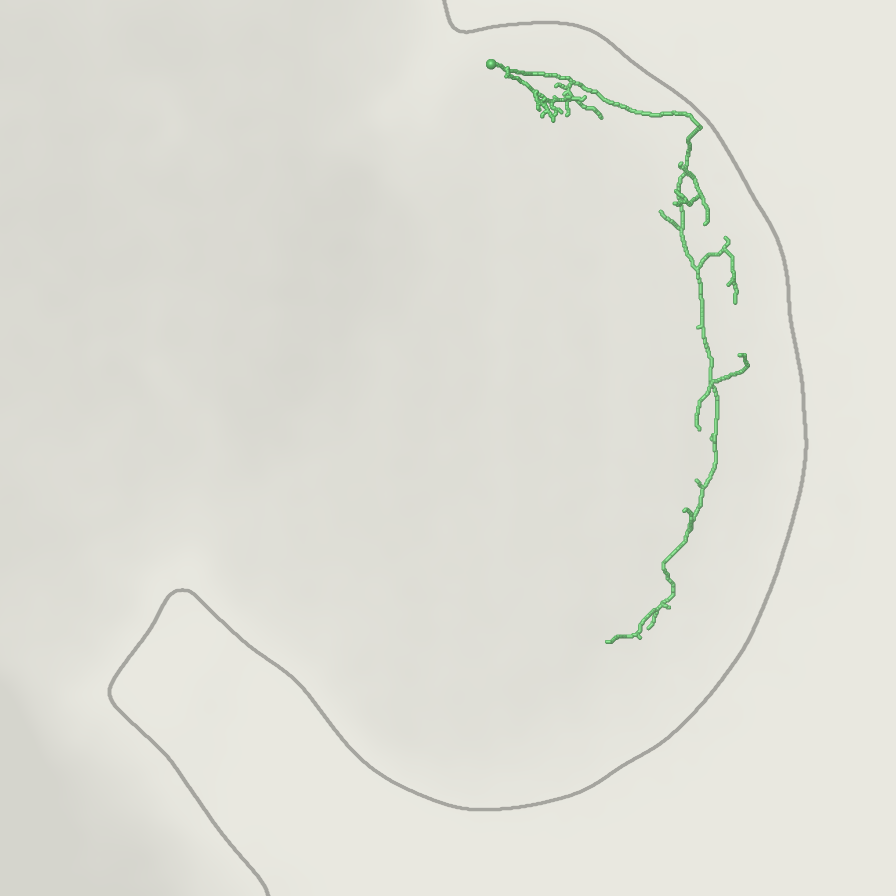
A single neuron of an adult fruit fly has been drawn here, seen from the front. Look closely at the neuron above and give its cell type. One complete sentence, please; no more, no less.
With respect to cell type, this neuron is Cm10.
